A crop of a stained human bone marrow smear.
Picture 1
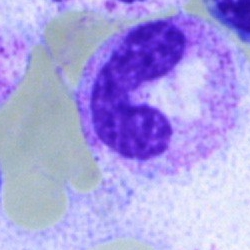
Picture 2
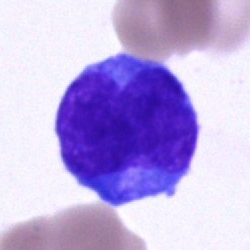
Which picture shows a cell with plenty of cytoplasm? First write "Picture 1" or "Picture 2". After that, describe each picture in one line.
Picture 1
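In picture 1: The cytoplasm is abundant.
In picture 2: The nucleus fills most of the cell.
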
